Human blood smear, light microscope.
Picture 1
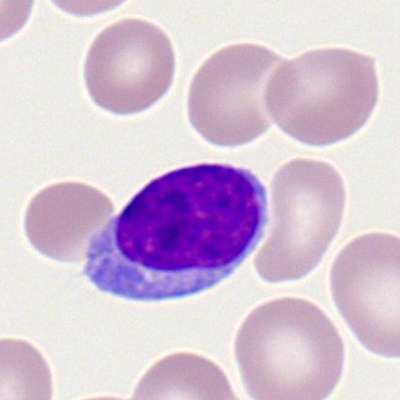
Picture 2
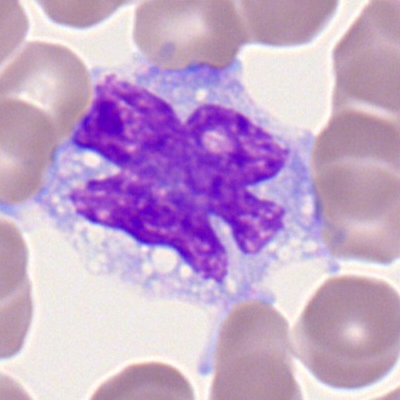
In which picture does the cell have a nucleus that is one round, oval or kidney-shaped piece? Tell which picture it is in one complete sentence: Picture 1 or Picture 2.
It is the cell in picture 1 whose nucleus is one compact round, oval or kidney-shaped mass.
